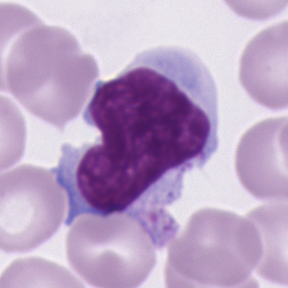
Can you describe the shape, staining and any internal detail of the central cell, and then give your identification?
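Look first at the nucleus: a deep notch on its left side makes it kidney-like, and no nucleoli are visible. Below and right of it, fine purple-pink granules are scattered in the cytoplasm. The outline is irregular, with a small pointed projection at the lower left. You are looking at a large granular lymphocyte.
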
